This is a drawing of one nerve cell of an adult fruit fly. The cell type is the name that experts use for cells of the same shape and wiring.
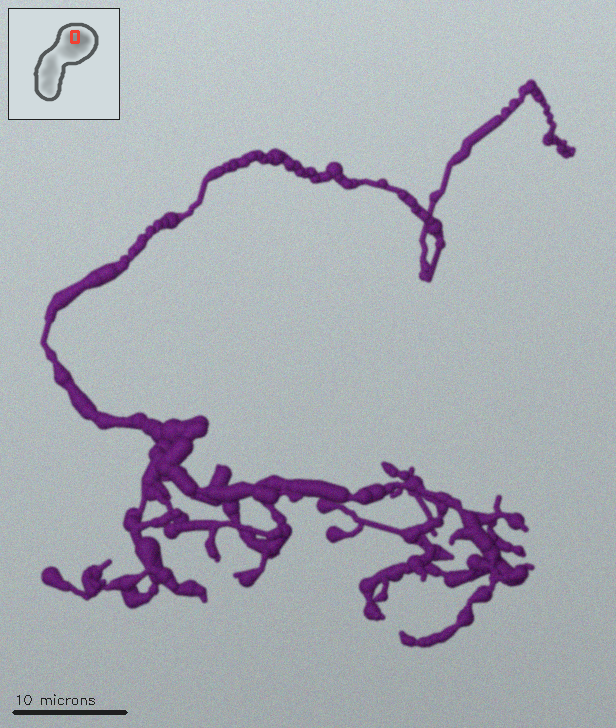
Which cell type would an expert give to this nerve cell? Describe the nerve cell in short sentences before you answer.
By the scale bar it is about 50 microns tall in this view. In this view it is about as wide as it is tall. It is a sensory neuron entering the brain. The cell type is TRN_VP2.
